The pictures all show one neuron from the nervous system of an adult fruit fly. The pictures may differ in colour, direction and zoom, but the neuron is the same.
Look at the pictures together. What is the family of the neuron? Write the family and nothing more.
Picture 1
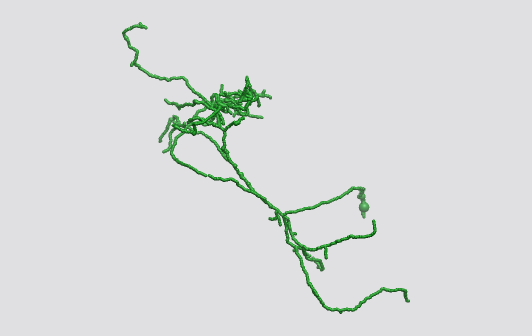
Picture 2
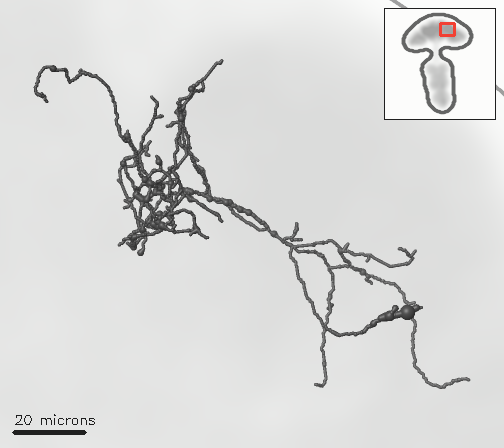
hemilineage VLPd&p1_posterior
